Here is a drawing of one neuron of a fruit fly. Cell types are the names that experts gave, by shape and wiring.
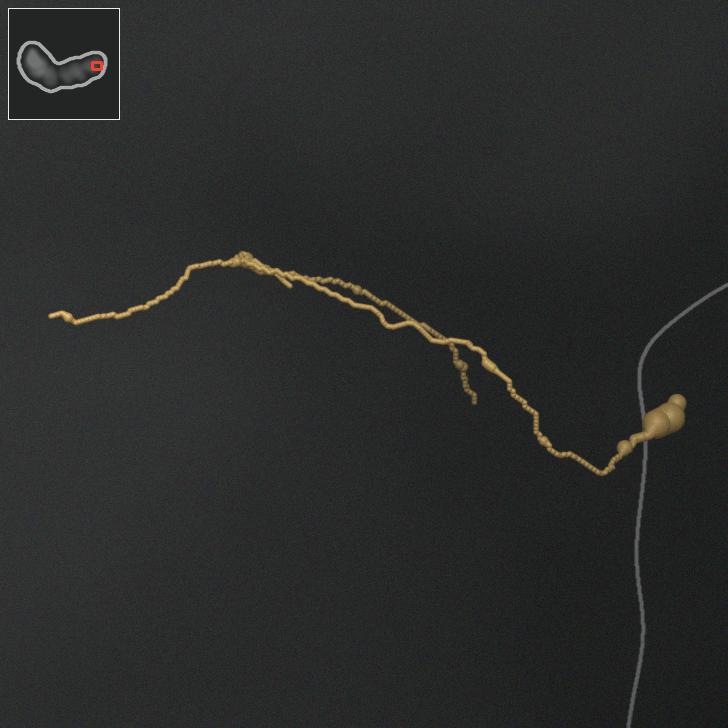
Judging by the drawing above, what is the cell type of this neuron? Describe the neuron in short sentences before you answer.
The cell body is on the right of the picture. It has a dozen or fewer branch ends. Its broad class is nerve-cord intrinsic neuron. The cell type is IN19A060_d.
